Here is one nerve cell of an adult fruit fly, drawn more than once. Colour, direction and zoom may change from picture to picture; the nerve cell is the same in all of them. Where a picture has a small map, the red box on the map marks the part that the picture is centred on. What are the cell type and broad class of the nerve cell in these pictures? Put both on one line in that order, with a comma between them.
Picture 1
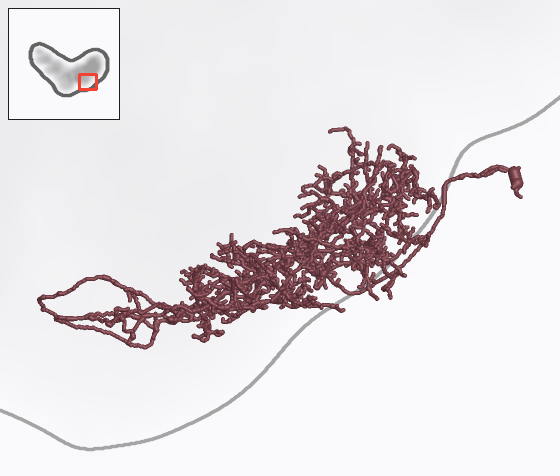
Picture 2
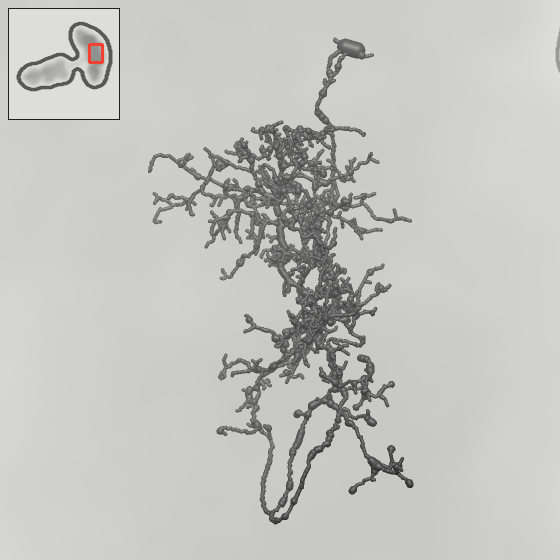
GNG052, central-brain intrinsic neuron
